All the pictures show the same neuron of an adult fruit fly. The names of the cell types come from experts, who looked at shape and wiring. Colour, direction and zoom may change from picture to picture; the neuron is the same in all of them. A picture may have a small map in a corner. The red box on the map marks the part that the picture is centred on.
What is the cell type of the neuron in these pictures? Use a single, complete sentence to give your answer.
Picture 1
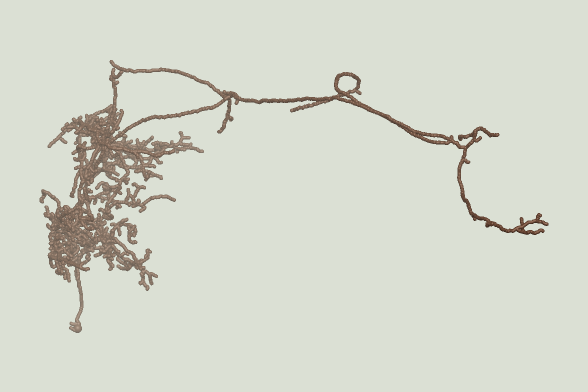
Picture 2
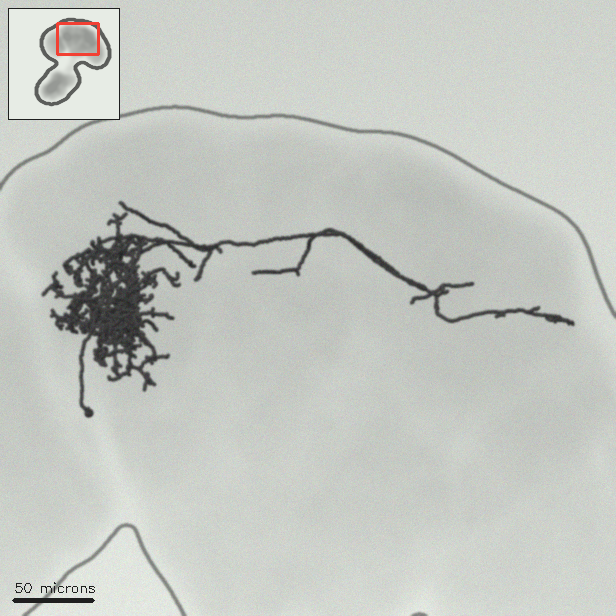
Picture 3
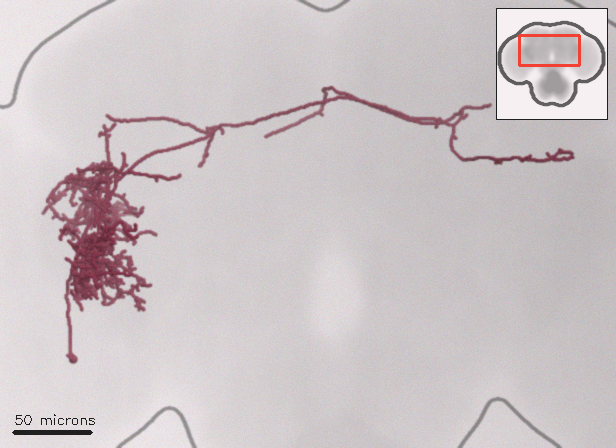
This neuron is recognized as the cell type AVLP110_a.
